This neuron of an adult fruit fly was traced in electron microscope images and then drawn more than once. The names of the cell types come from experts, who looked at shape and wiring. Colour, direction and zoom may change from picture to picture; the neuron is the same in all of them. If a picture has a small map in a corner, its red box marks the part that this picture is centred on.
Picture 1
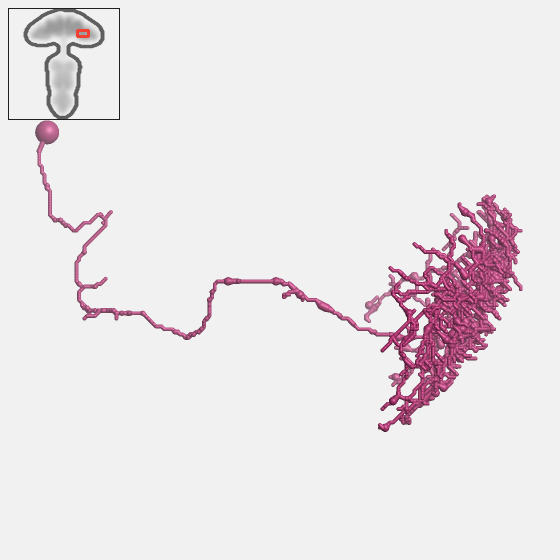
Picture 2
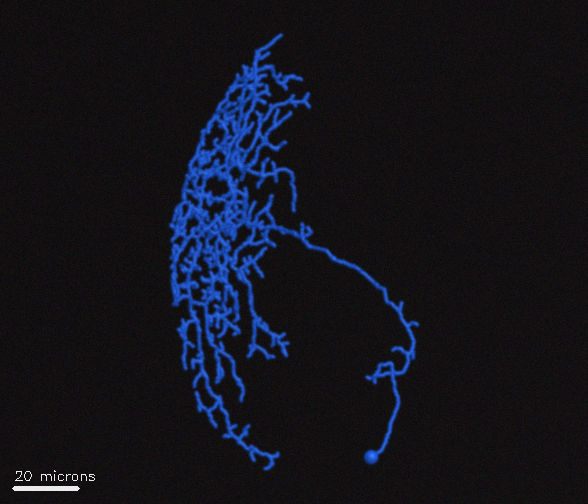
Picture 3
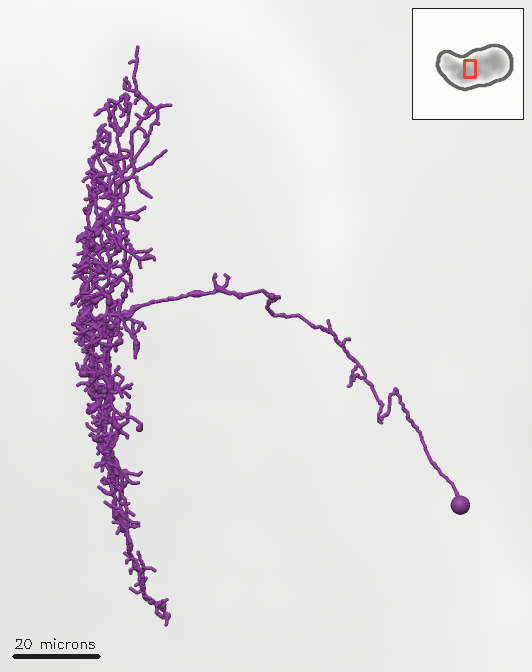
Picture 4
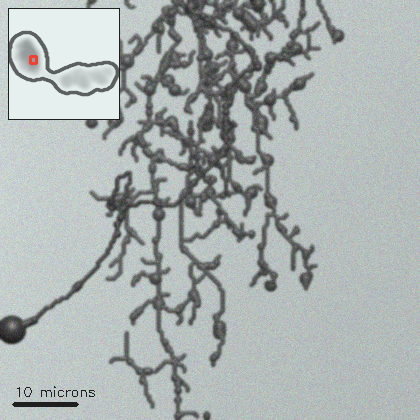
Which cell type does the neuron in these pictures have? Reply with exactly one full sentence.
This neuron is assigned to the cell type Li15.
